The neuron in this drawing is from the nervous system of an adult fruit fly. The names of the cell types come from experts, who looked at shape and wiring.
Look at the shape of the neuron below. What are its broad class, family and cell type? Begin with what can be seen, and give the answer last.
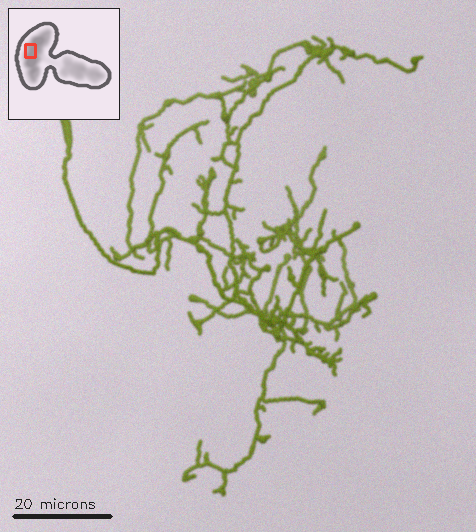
It is in the brain and does not reach the nerve cord. By the scale bar it is about 95 microns tall in this view. Dozens of branch ends can be seen. This is a central-brain intrinsic neuron. Its family is hemilineage TRdm. It is of cell type GNG356.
